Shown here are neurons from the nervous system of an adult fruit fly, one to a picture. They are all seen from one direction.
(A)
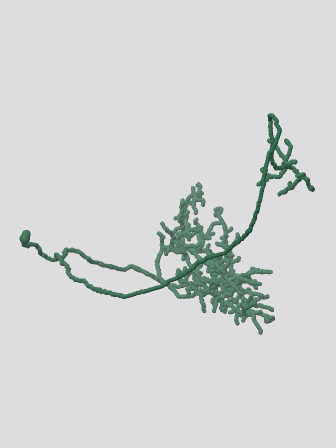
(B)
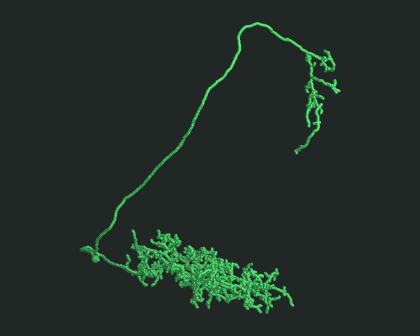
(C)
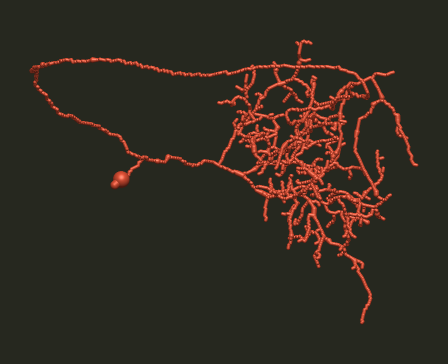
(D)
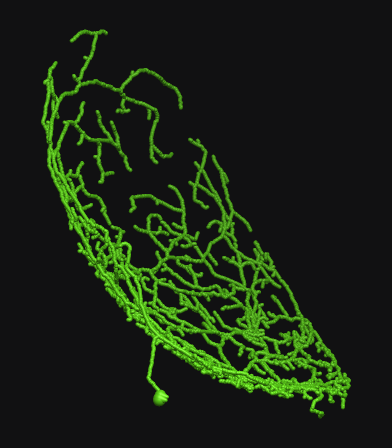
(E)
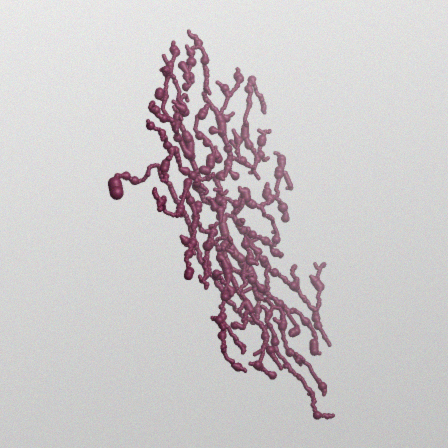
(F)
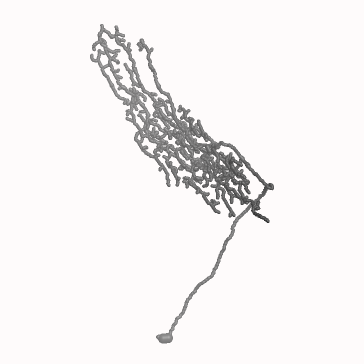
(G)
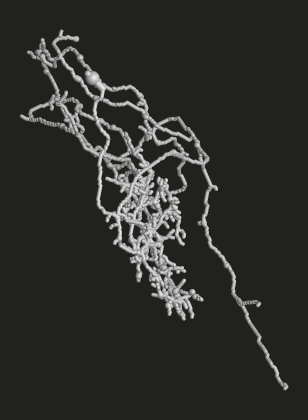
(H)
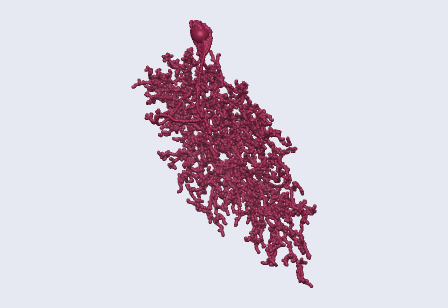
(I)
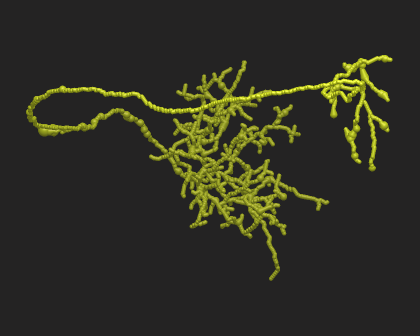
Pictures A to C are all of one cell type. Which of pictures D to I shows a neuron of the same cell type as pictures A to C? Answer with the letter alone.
I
